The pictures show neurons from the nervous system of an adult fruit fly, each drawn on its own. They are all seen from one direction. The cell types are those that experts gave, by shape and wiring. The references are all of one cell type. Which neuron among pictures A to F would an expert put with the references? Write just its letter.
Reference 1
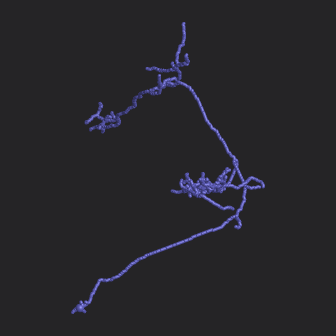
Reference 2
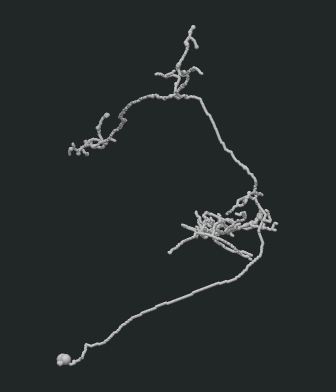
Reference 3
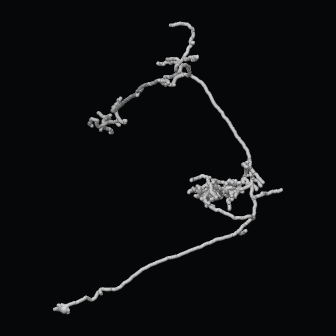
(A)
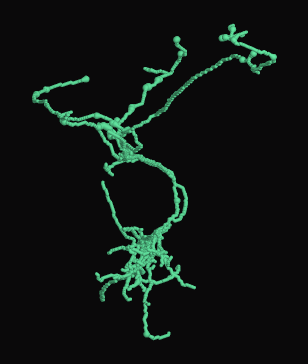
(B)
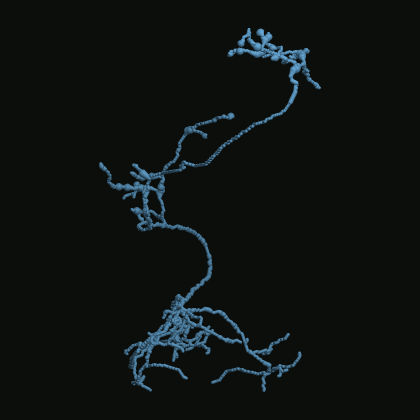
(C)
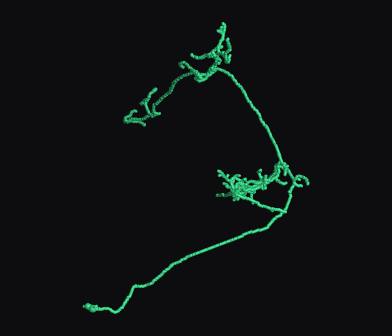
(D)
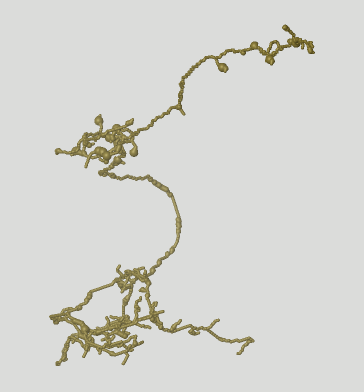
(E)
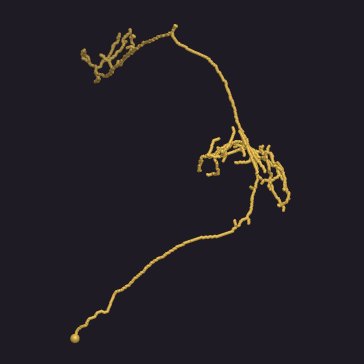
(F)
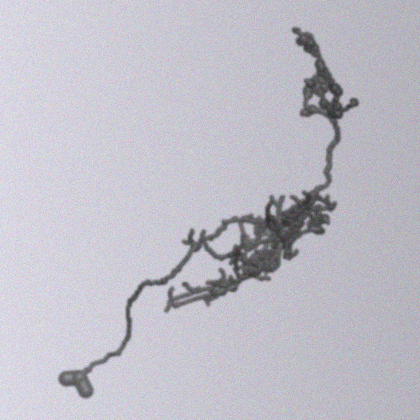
C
